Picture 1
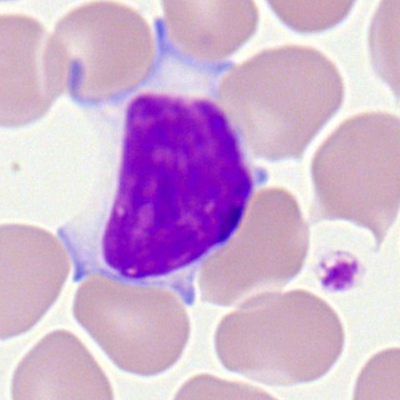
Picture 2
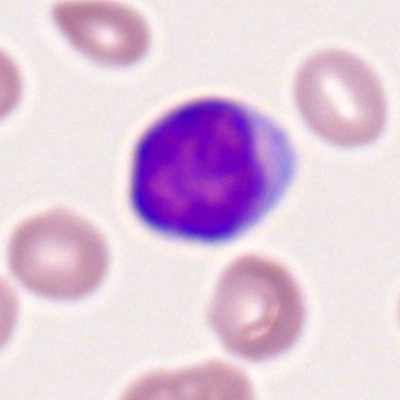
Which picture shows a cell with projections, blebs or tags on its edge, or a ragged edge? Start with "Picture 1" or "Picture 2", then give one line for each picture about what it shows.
Picture 1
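Picture 1: The cytoplasm extends in a few thin, tapered points into gaps between red cells.
Picture 2: The cell outline is smooth and roughly round, without surface projections.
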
